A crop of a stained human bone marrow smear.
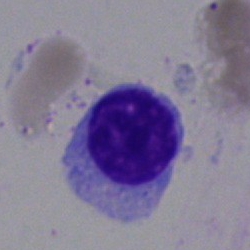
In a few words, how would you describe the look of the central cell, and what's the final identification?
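In this cell the nucleus lies off-centre, toward the upper right, and its chromatin stains deep purple throughout. Most of the cytoplasm is found below and to the left of the nucleus. The cell outline is irregular rather than round. This cell is an erythroblast.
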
